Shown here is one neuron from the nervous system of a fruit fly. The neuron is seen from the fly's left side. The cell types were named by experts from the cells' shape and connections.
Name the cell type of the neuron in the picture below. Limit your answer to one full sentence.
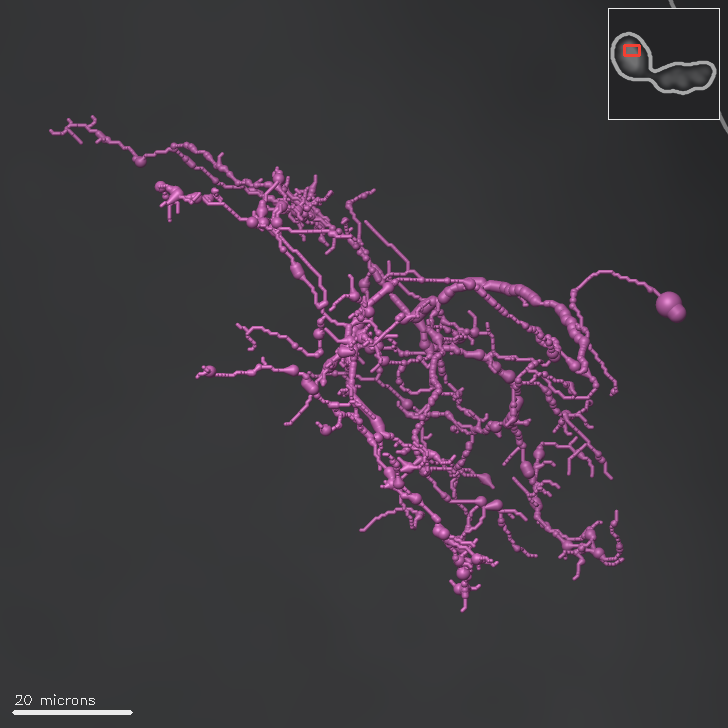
The neuron is of cell type CB4073.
